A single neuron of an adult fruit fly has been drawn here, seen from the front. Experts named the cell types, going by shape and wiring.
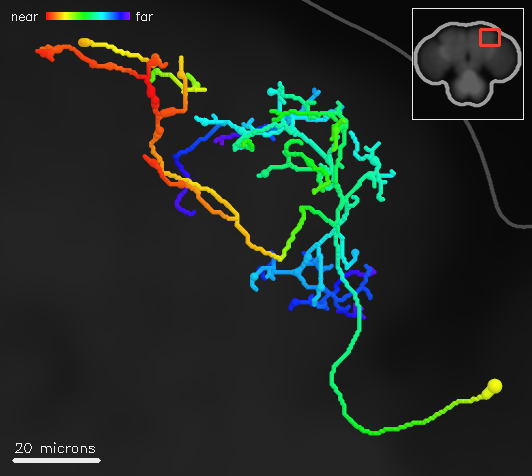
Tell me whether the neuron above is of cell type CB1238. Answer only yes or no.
yes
